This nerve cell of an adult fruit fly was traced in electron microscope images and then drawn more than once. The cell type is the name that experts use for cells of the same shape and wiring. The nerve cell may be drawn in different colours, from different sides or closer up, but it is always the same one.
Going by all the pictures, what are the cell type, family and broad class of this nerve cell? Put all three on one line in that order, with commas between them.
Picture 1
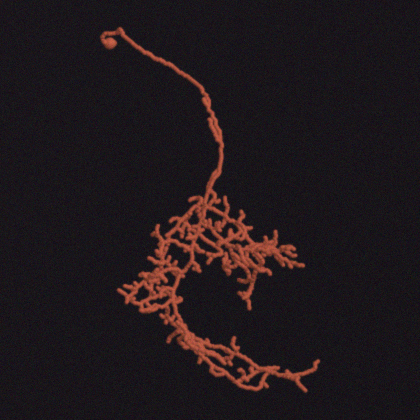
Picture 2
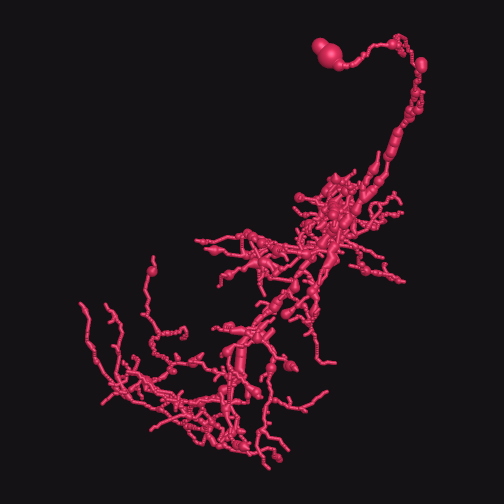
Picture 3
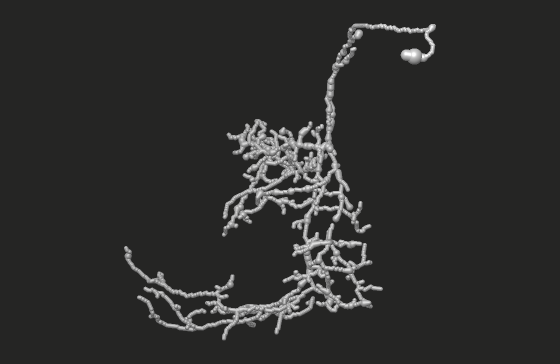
PVLP005, hemilineage VLPd&p1_dorsal, central-brain intrinsic neuron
